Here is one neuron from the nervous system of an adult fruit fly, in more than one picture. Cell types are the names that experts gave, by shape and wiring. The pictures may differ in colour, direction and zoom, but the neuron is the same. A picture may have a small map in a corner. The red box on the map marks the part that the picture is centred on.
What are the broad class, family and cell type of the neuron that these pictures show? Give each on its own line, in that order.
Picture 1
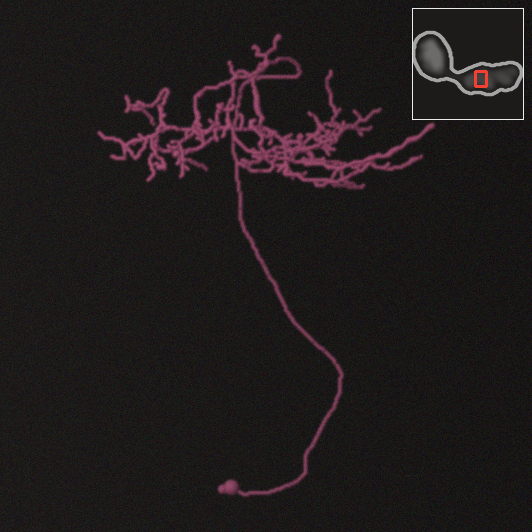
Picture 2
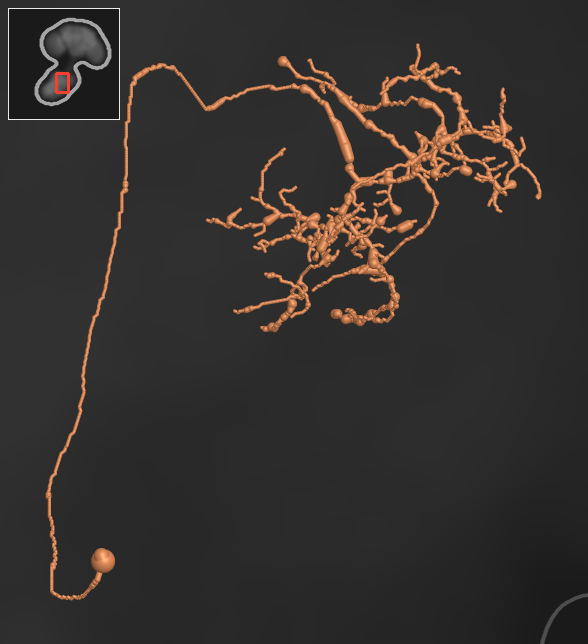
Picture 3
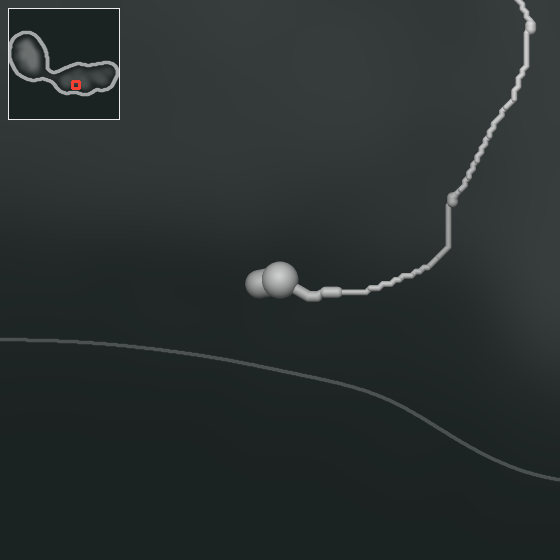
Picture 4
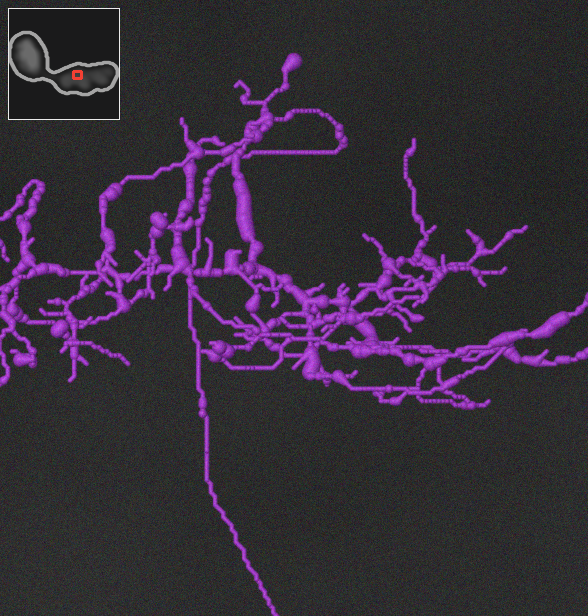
nerve-cord intrinsic neuron
hemilineage 02A
IN02A040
